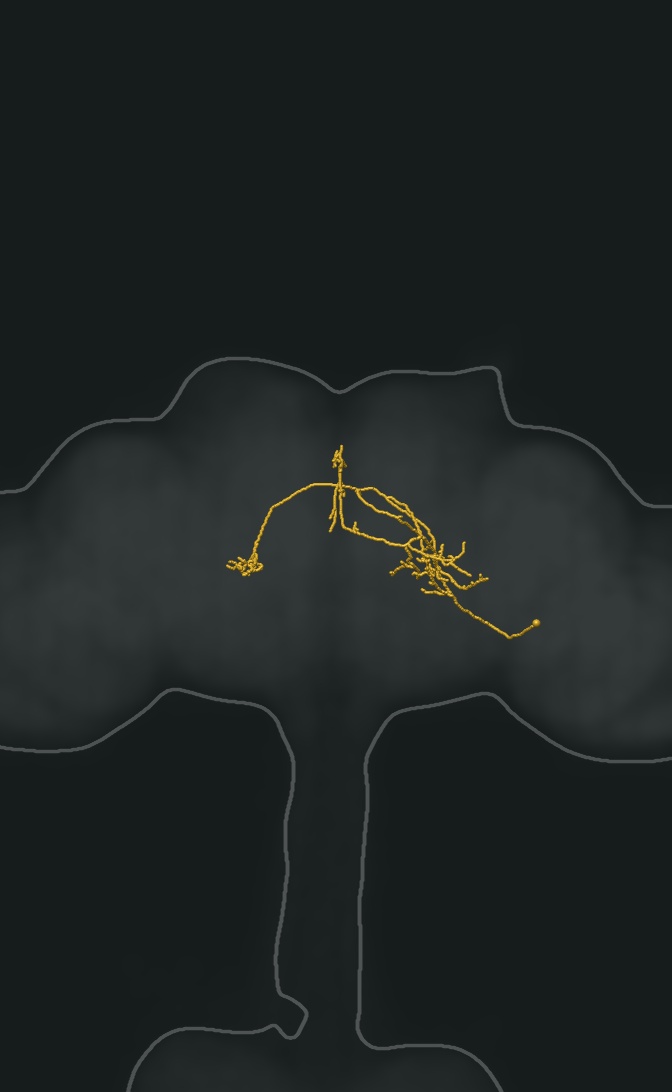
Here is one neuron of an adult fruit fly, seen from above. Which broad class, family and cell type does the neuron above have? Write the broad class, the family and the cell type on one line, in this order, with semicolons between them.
central-brain intrinsic neuron; hemilineage DL2_dorsal; SMP187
